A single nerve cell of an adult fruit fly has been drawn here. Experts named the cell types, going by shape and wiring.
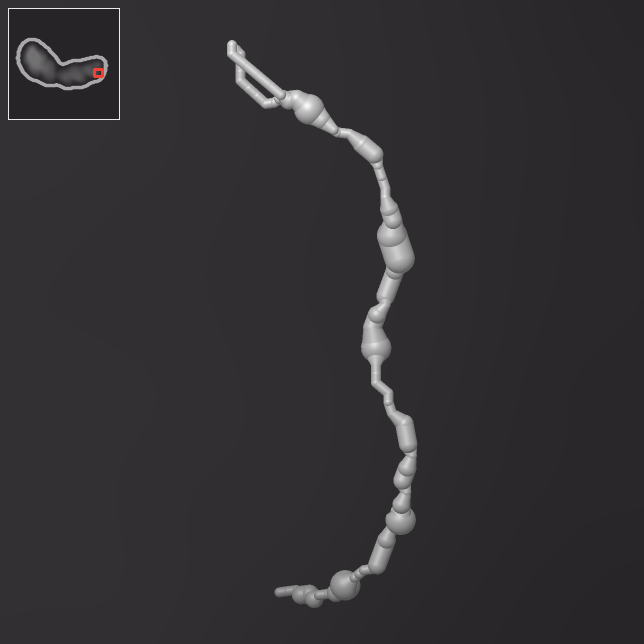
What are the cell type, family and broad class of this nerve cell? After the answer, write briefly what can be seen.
Its cell type is SNta28. Its family is called class mechanosensory tactile. This is a sensory neuron entering the nerve cord. No cell body is drawn. It has a dozen or fewer branch ends.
